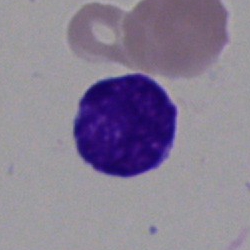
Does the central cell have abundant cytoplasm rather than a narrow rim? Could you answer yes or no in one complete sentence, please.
No, what surrounds the nucleus is just a narrow rim of cytoplasm.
